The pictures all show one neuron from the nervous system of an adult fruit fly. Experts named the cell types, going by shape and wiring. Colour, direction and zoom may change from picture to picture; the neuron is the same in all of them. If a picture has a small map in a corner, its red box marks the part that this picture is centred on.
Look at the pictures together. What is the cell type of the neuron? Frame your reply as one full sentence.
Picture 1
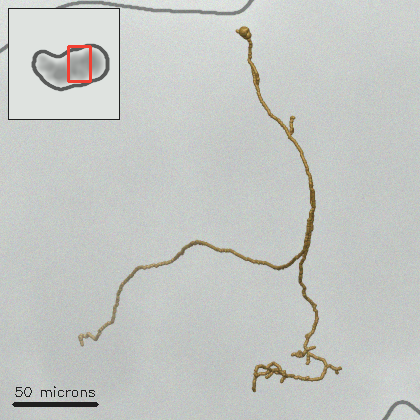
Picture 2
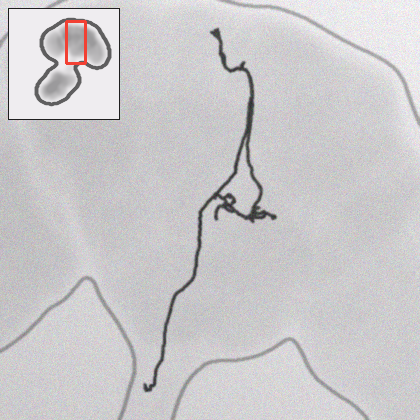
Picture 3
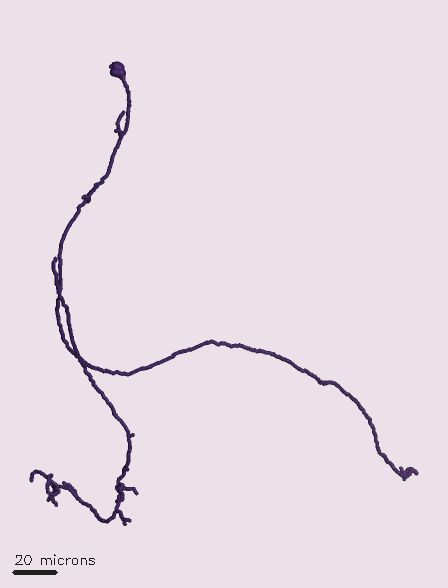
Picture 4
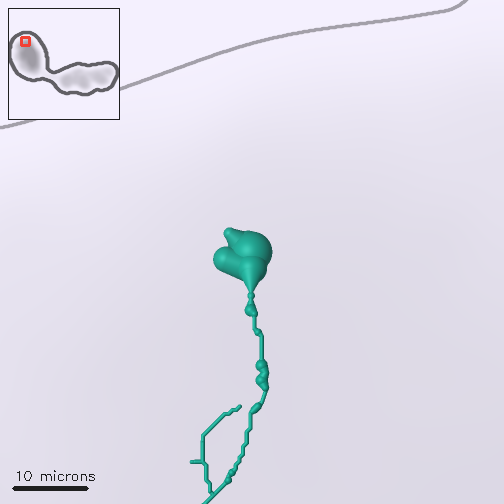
The cell type name PI3 applies to this neuron.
